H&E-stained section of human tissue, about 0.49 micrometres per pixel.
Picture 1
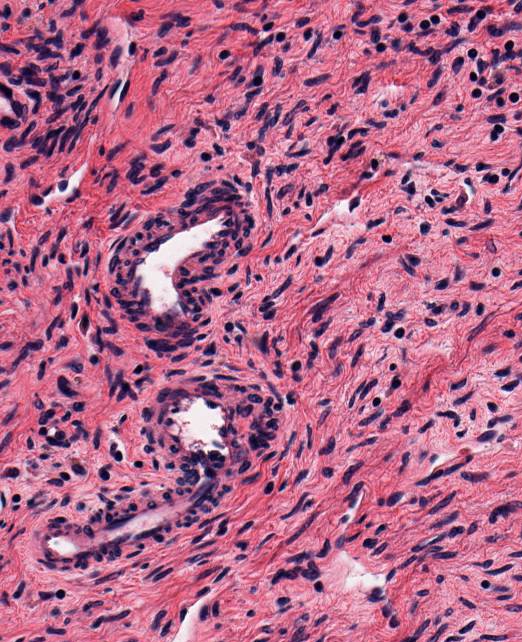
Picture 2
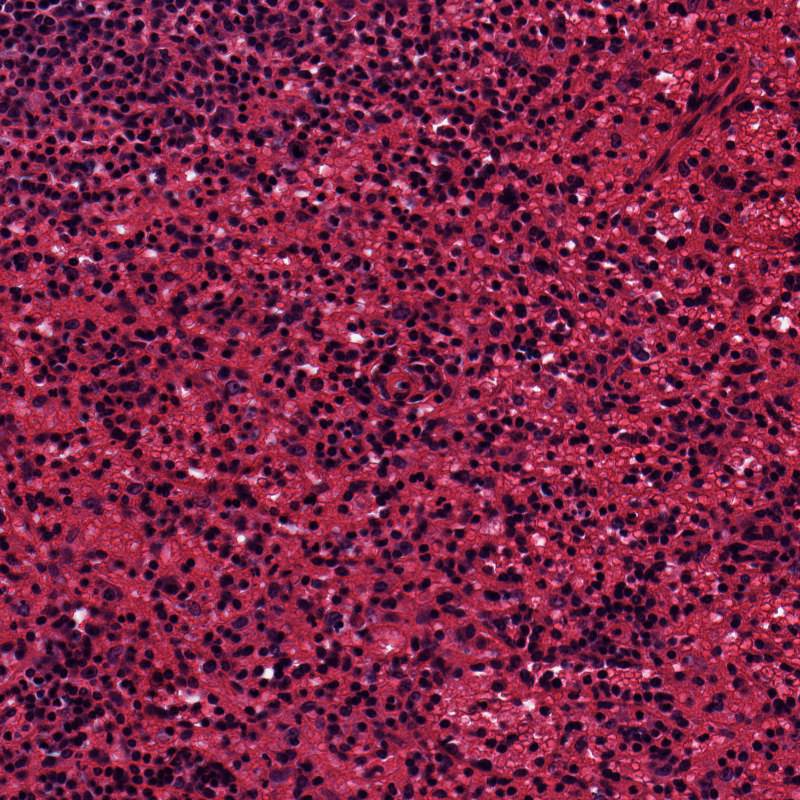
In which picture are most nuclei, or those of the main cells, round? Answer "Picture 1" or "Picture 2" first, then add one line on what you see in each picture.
Picture 2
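In picture 1: The spindle cell nuclei are dark, slender and often wavy with tapered ends.
In picture 2: Most nuclei are small, round and darkly stained.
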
